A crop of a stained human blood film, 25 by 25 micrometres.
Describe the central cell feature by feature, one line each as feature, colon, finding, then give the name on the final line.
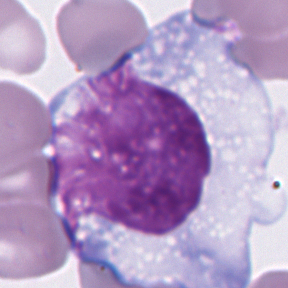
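Nucleus: toward the left side of the cell
Chromatin: fine and lacy, not coarsely clumped
Cytoplasm: abundant, pale grey-blue
Vacuoles: many small clear ones scattered through the cytoplasm
Name: monocyte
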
